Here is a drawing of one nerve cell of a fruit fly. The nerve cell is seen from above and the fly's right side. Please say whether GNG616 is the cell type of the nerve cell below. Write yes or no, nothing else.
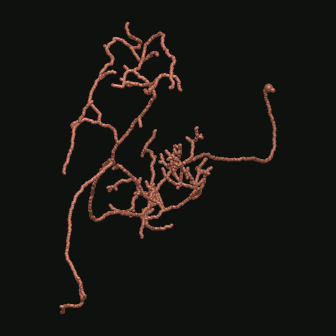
no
